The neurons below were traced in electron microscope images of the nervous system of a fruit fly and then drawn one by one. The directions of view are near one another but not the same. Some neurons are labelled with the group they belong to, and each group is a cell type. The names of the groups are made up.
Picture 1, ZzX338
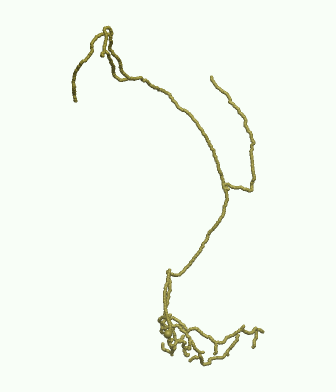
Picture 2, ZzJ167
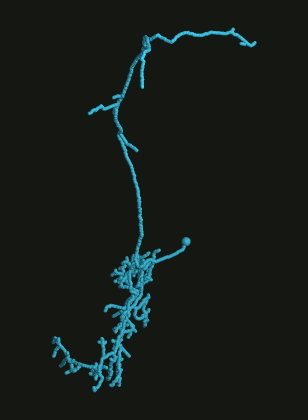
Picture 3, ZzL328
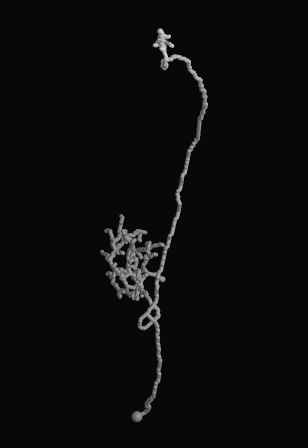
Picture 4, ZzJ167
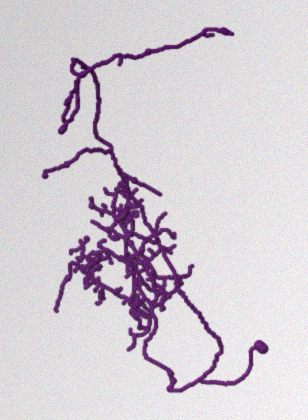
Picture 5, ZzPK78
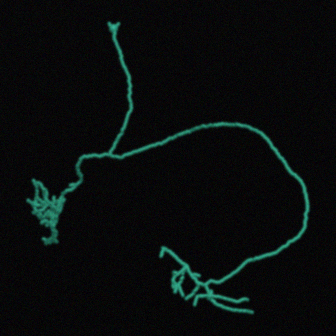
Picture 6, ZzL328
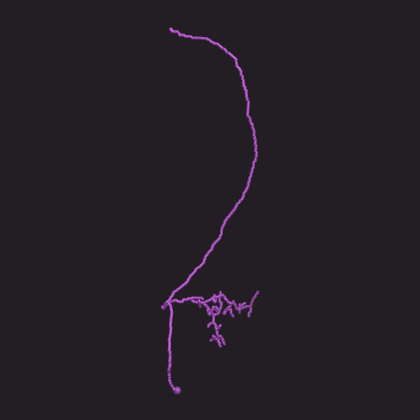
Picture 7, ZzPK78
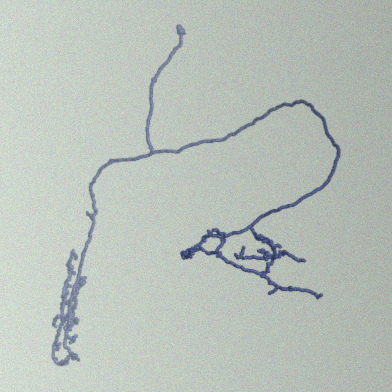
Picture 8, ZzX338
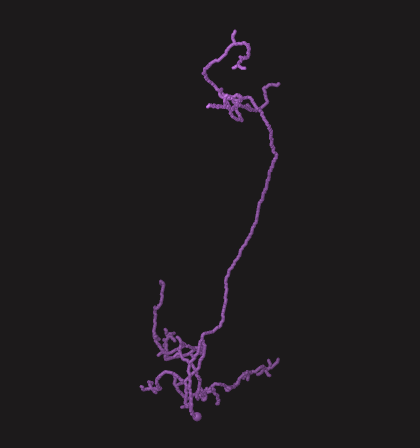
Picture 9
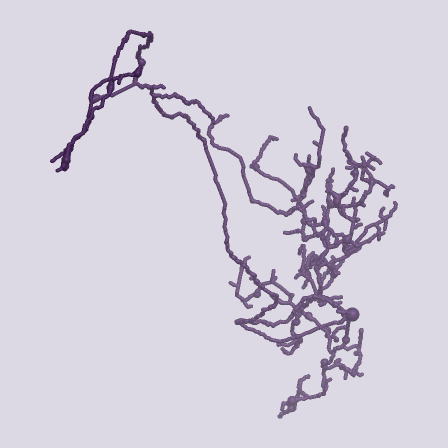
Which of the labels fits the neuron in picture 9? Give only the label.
ZzJ167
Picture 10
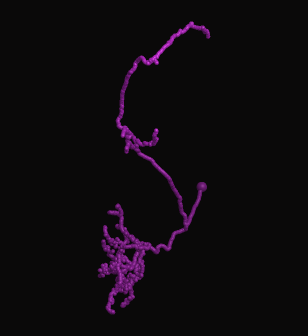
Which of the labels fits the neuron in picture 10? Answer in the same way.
ZzJ167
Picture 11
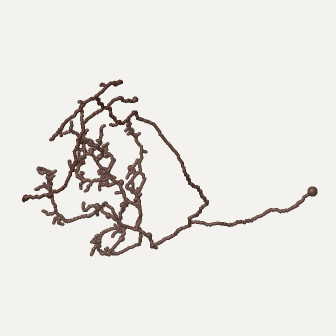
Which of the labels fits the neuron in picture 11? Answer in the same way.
ZzJ167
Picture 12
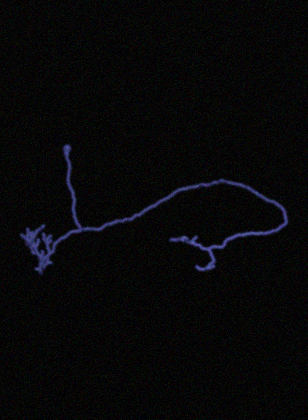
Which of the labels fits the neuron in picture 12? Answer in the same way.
ZzPK78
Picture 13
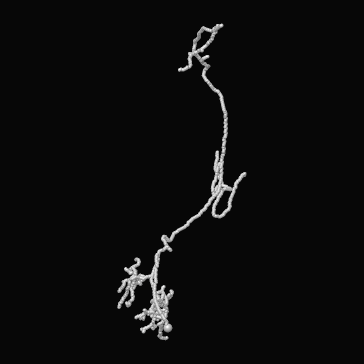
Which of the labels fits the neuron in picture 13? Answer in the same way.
ZzX338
